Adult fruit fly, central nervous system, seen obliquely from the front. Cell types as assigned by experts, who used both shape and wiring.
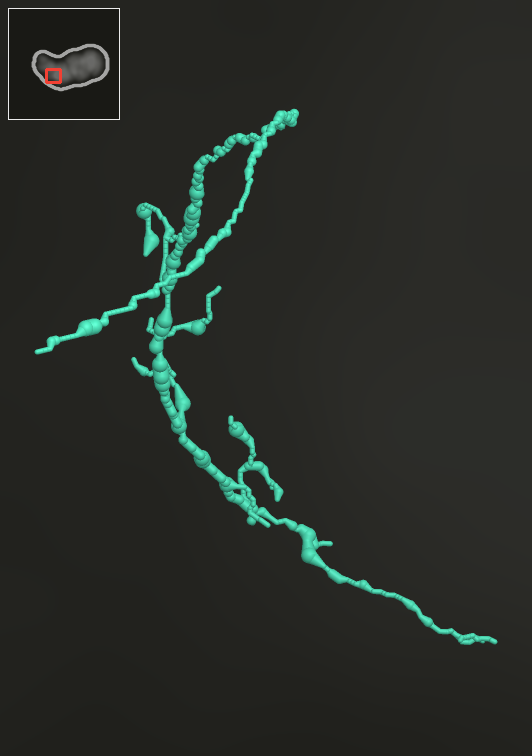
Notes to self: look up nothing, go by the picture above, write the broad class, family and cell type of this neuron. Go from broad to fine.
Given: sensory neuron entering the nerve cord; class mechanosensory tactile; SNta11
